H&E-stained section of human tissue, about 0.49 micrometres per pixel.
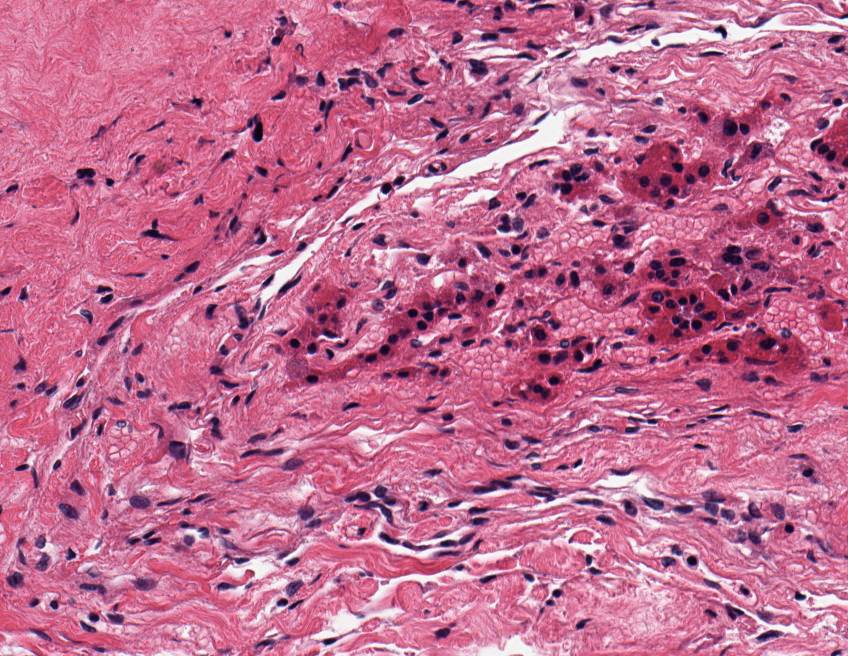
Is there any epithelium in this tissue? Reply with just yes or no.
No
